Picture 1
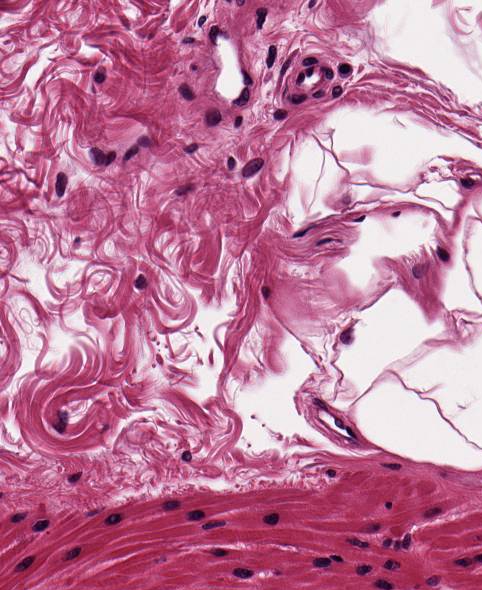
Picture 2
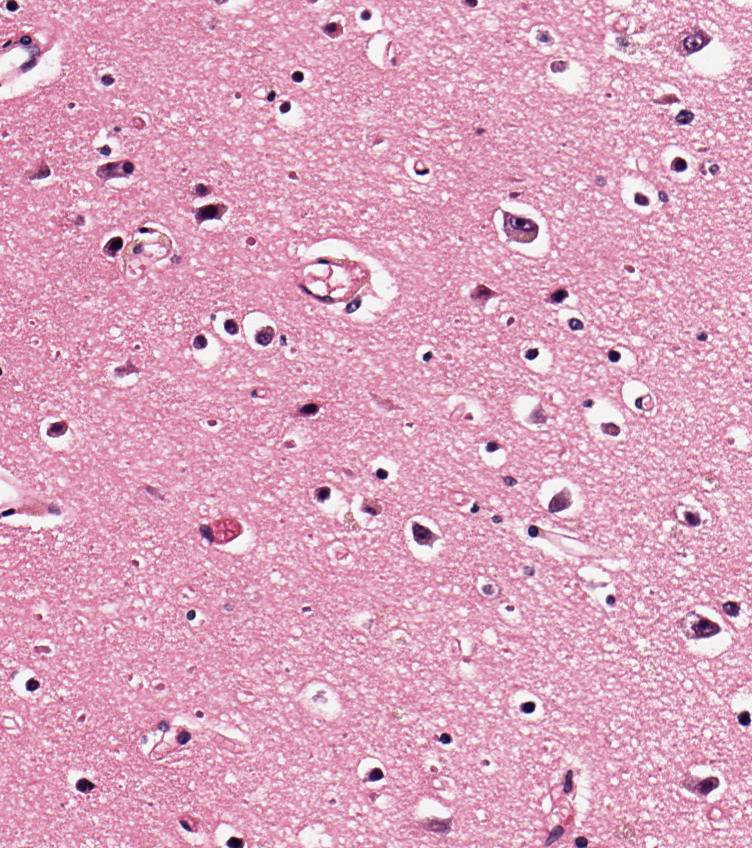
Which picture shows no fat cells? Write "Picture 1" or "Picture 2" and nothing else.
Picture 2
